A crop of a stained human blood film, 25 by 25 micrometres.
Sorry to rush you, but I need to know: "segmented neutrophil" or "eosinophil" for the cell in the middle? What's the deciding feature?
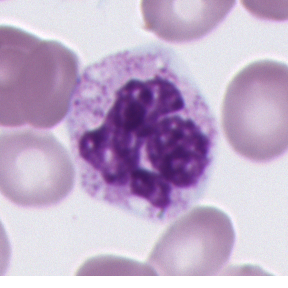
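Segmented neutrophil, not eosinophil. Deciding point: the rim of cytoplasm around the nucleus is pale pinkish-lilac.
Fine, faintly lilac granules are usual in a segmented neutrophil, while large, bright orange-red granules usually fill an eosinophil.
The lilac tone here sits on the neutrophil side of that contrast, not the orange-red one. Otherwise: round cell with a smooth edge; nucleus about 11 micrometres across, chromatin dark purple and coarsely clumped, no nucleoli seen.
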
